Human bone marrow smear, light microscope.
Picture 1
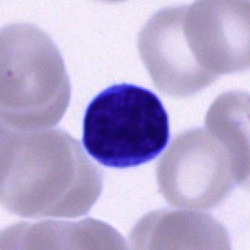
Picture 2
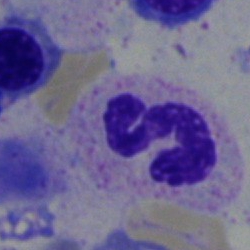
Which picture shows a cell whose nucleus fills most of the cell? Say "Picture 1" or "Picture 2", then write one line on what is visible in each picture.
Picture 1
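What picture 1 shows: Little or no cytoplasm can be seen around the nucleus.
What picture 2 shows: The cytoplasm is abundant and pale with a faint pinkish-lilac tint.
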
